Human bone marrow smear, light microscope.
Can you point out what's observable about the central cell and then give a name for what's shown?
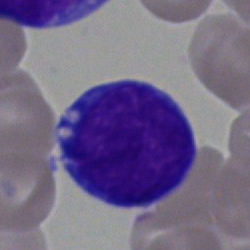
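A very thin, deep-blue rim of cytoplasm runs around this cell and is seen best at its left edge. A few small clear vacuoles lie along the left margin, and no granules are visible in the cytoplasm. Pale red cells surround it, while part of another purple-stained cell appears in the top-left corner. This cell is a blast.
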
